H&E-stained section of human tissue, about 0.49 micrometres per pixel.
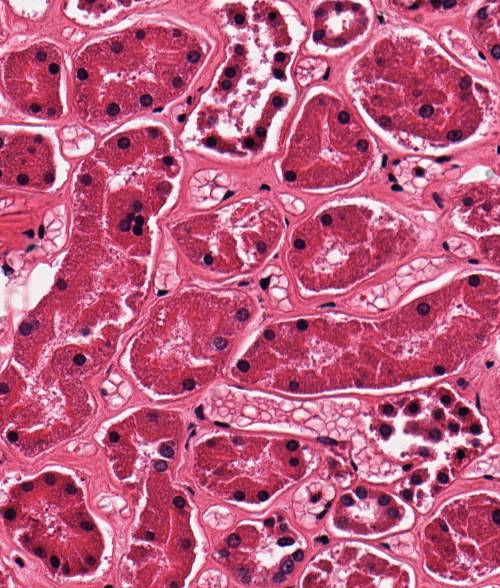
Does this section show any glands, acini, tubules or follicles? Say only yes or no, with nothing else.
Yes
